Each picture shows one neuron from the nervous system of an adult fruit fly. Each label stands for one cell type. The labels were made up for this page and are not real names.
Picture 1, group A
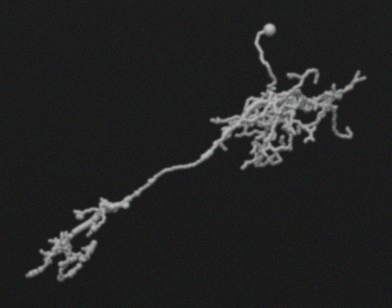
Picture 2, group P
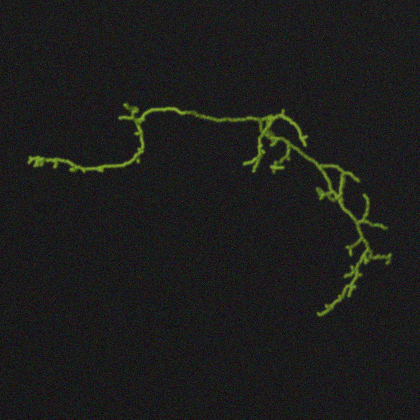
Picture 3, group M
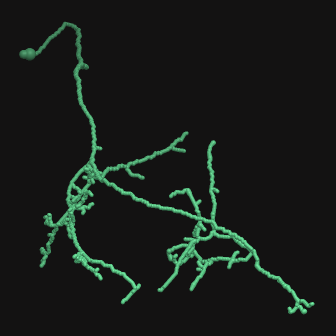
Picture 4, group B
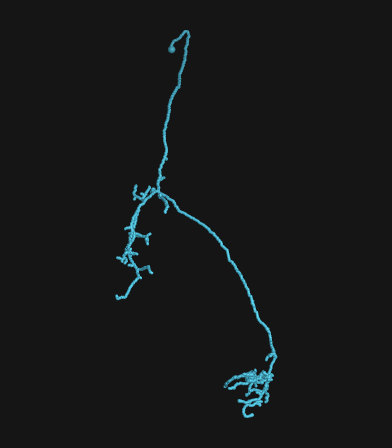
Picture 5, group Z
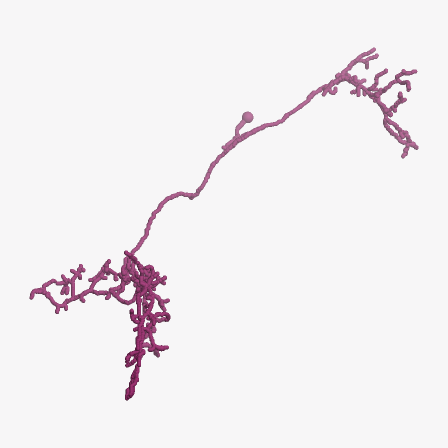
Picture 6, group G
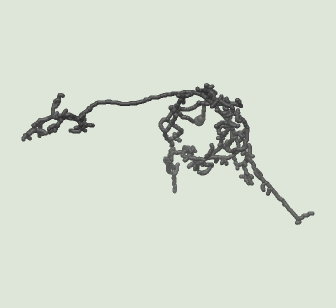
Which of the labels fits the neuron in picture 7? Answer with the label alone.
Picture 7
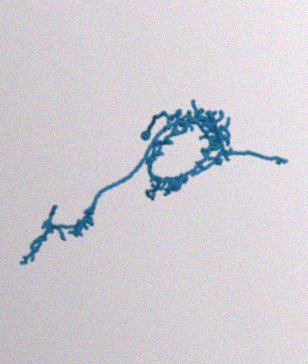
group G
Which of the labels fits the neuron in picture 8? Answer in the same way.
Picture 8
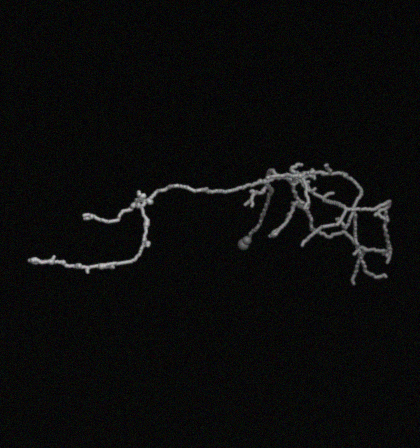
group P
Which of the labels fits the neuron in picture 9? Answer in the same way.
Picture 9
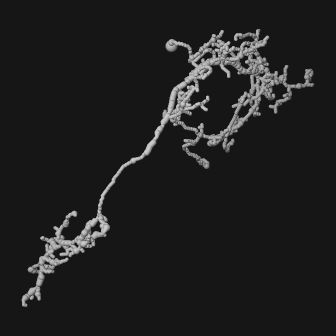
group G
